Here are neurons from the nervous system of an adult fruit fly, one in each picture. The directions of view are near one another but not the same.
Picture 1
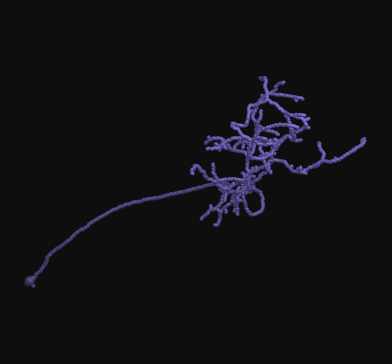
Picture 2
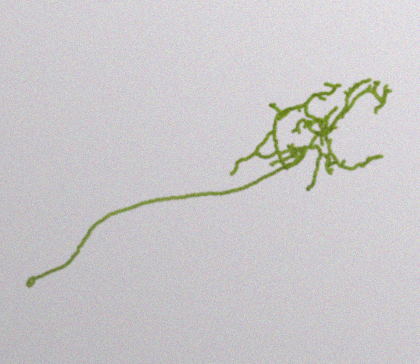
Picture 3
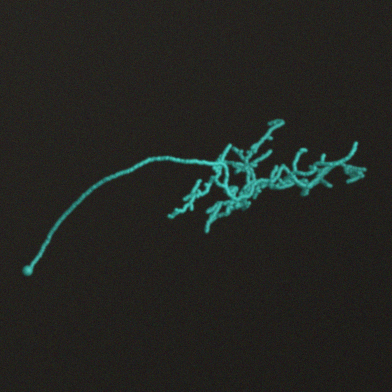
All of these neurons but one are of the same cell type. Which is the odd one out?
2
